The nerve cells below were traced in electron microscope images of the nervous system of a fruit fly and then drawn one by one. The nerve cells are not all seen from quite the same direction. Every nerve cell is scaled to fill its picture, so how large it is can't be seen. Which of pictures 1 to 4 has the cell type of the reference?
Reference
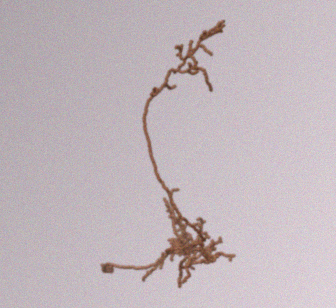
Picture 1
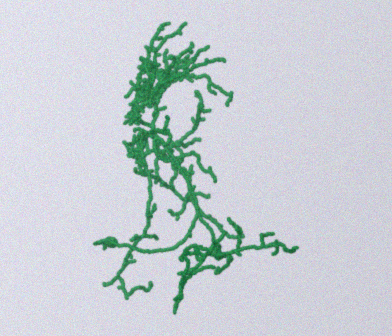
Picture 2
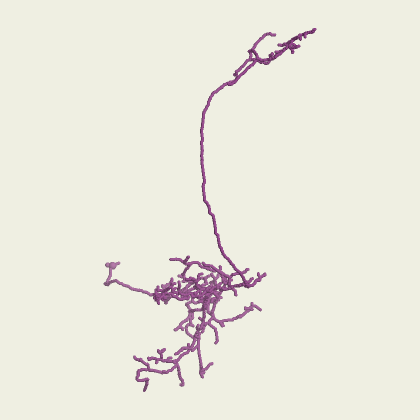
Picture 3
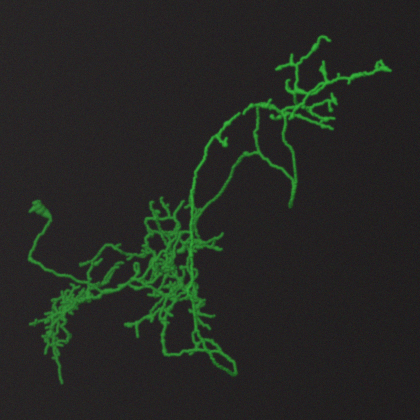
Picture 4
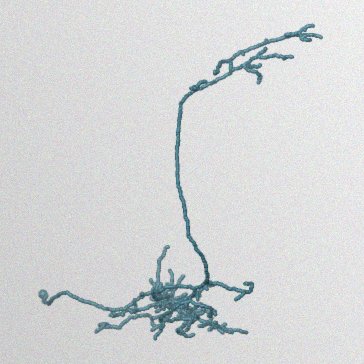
Picture 4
